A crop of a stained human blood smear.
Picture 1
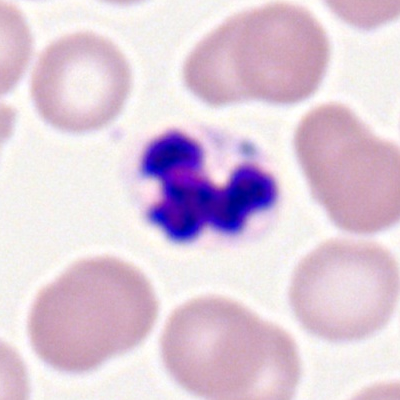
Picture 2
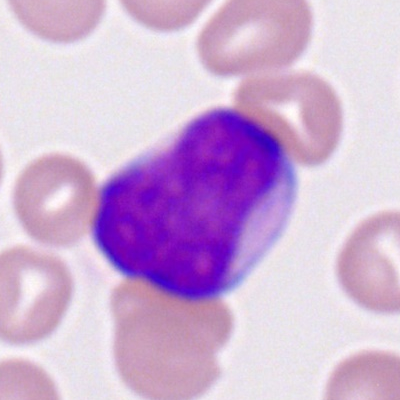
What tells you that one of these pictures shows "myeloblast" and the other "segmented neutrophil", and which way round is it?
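The segmented neutrophil is in picture 1 and the myeloblast in picture 2. Outline: the segmented neutrophil is roughly round and smooth, whereas the myeloblast is irregular and angular. Nucleus: in the segmented neutrophil it is divided into several separate lobes, while in the myeloblast it fills most of the cell.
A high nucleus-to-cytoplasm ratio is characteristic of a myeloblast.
Chromatin: dark purple in both, but densely clumped in the segmented neutrophil and mottled with small paler patches in the myeloblast. Nucleoli: none can be seen in the segmented neutrophil.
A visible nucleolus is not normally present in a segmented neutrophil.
Cytoplasm: around the segmented neutrophil's nucleus it is pale pink and has no coarse orange-red granules, while the myeloblast shows no granules and no vacuoles.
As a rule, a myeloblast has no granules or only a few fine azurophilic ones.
Surroundings: red cells touch the myeloblast at its upper right and at its lower edge.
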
